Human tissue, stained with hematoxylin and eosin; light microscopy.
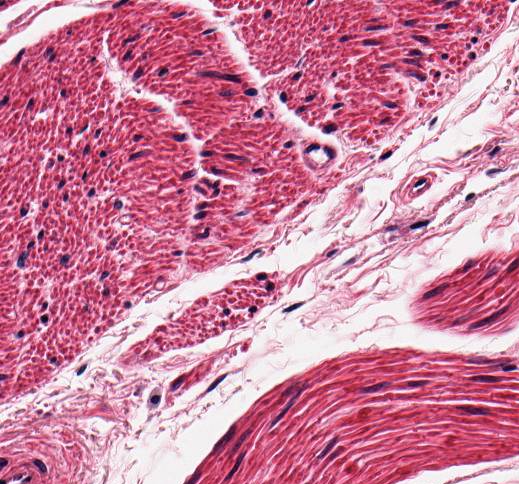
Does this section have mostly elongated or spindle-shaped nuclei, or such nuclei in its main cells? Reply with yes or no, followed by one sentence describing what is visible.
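Yes. The lengthwise-cut muscle cells have elongated, cigar-shaped dark nuclei within deeply eosinophilic cytoplasm that shows no cross-striations.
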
